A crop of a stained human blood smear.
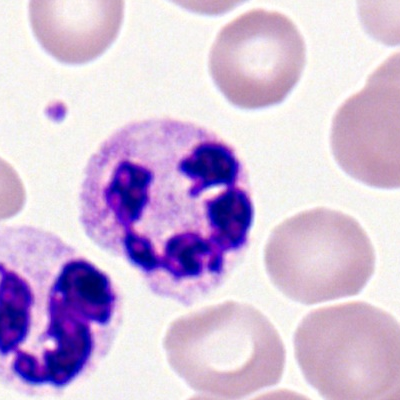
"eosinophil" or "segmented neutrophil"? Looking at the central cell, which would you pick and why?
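Segmented neutrophil. Decisive: nucleus split into more than three separate lobes; fine, faint granules spread evenly through pale pinkish-lilac cytoplasm.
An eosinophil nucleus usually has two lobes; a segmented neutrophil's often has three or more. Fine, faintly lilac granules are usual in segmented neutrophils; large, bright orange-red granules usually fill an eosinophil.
Lobes ring the edge, leaving the middle clear.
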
